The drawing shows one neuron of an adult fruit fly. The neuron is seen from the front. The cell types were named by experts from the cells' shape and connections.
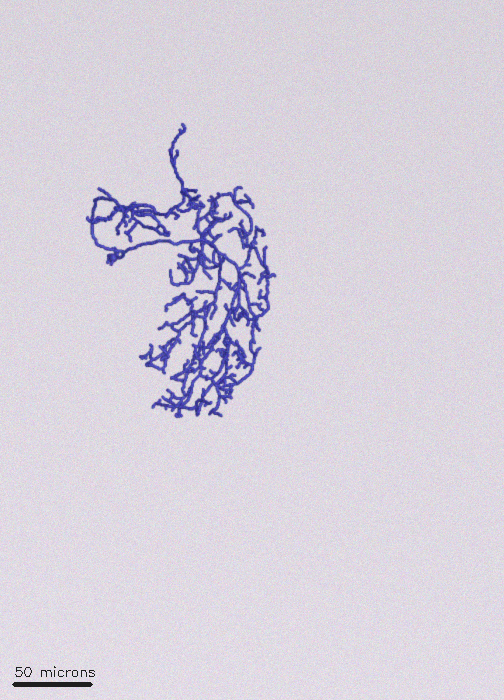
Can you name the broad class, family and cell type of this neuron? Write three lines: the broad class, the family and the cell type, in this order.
visual projection neuron
hemilineage VPNp&v1_ventral
LT74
